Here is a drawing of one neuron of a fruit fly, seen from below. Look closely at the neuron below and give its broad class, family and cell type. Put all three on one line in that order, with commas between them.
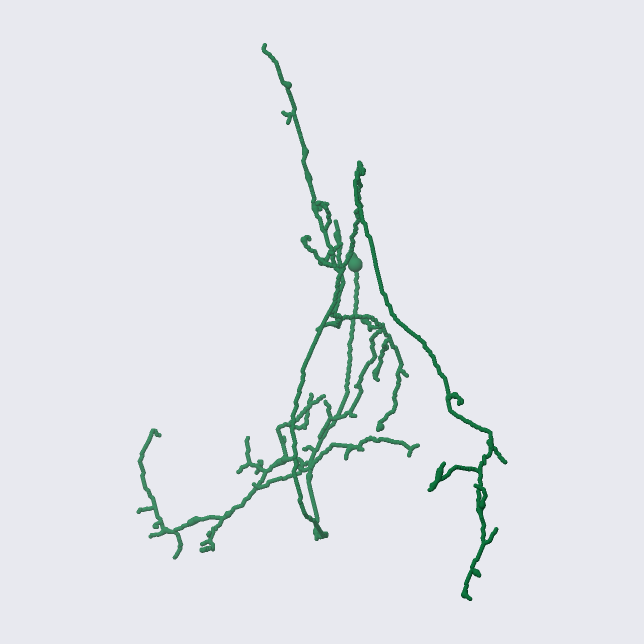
central-brain intrinsic neuron, hemilineage SMPpm1, CB2123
